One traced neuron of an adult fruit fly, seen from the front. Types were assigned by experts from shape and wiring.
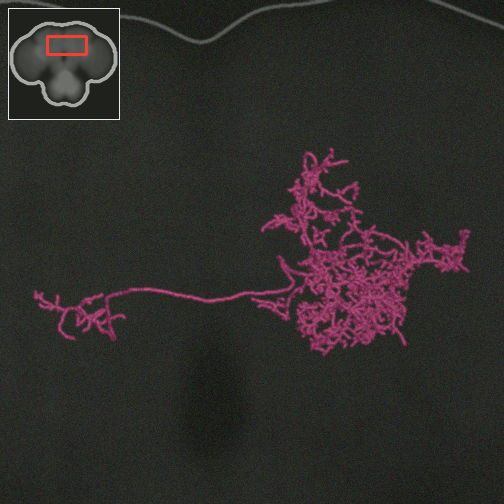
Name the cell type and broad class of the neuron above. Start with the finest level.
PLP229; central-brain intrinsic neuron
